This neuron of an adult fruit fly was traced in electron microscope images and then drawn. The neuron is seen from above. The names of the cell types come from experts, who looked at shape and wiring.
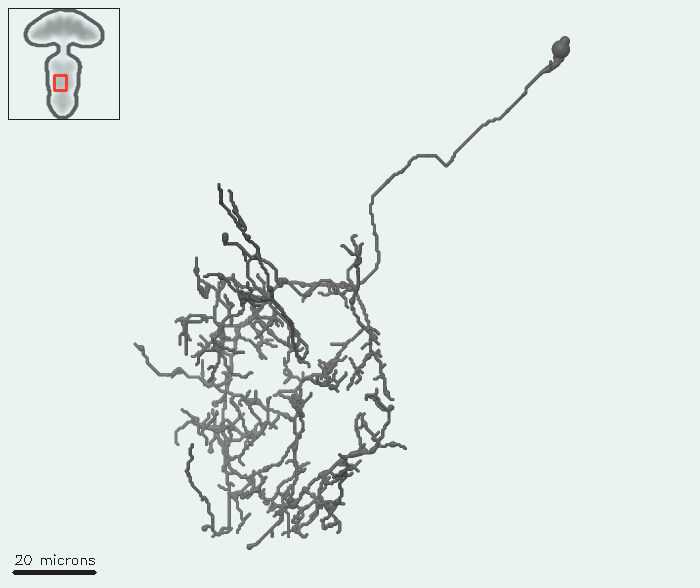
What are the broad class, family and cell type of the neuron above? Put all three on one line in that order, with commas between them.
nerve-cord intrinsic neuron, hemilineage 14A, IN14A024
